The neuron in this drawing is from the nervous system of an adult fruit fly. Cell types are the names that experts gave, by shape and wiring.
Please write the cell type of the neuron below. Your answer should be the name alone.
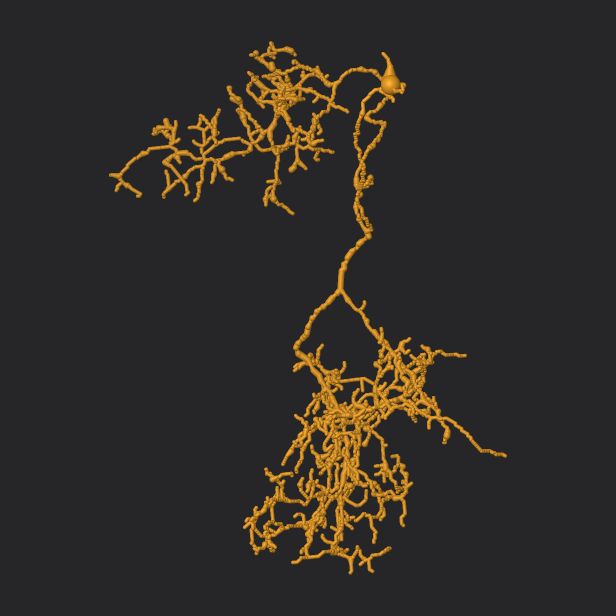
SMP389_b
